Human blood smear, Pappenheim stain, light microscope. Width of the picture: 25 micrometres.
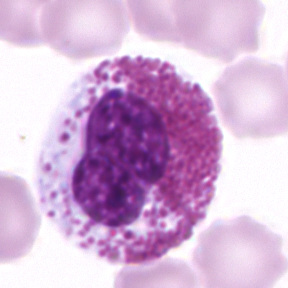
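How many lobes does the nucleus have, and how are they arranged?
Two, one above the other.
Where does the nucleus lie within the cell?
Toward the left side.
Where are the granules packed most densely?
On the right side of the cell.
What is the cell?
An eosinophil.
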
